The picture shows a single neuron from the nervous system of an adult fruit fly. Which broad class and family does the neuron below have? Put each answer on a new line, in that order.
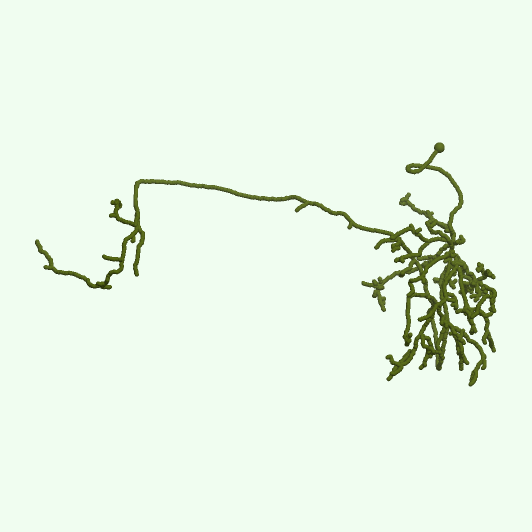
nerve-cord intrinsic neuron
hemilineage 17A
